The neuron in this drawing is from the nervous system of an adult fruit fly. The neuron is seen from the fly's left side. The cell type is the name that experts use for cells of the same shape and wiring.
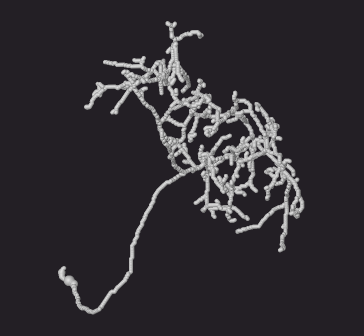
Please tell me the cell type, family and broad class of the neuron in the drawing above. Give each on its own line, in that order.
LHAV6b3
hemilineage LHa1
central-brain intrinsic neuron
